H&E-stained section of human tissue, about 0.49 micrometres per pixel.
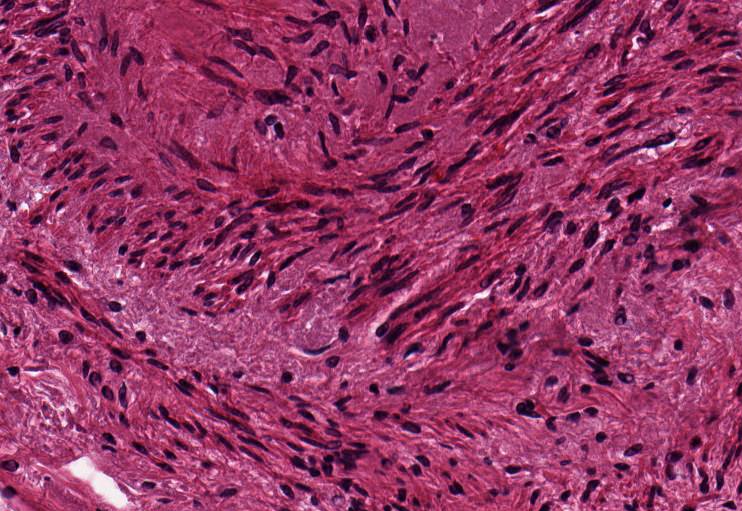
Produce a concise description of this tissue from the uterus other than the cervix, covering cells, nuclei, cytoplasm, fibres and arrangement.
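The densest fascicle runs through the centre of the field from lower left to upper right. Most nuclei are elongated, dark-staining and tapered at their ends. The cytoplasm is pink and fibrillary, and cell borders are indistinct. No epithelium or glands are present anywhere in the field.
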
